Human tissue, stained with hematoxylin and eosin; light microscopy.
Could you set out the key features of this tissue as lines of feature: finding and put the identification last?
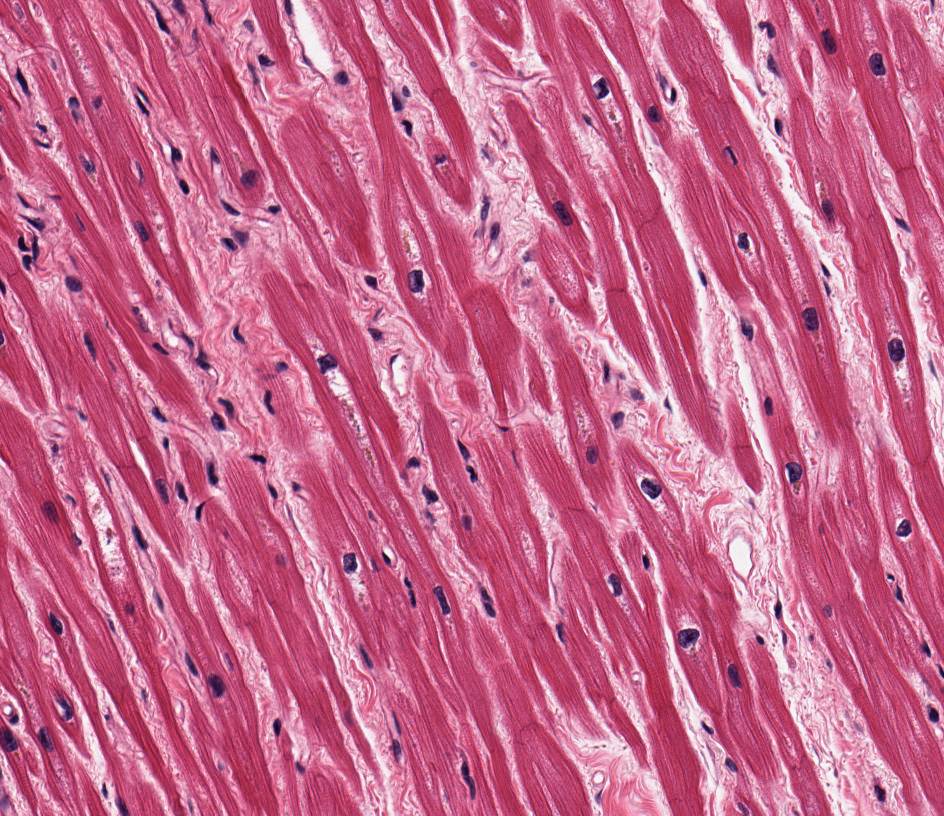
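Fibres: many branch and merge with neighbouring fibres.
Nuclei: single, oval, central within the fibres.
Perinuclear zone: pale, with fine yellow-brown granules, beside some central nuclei.
Cytoplasm: deeply eosinophilic, with fine longitudinal fibrillar streaking.
Name: atrial appendage of the heart.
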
